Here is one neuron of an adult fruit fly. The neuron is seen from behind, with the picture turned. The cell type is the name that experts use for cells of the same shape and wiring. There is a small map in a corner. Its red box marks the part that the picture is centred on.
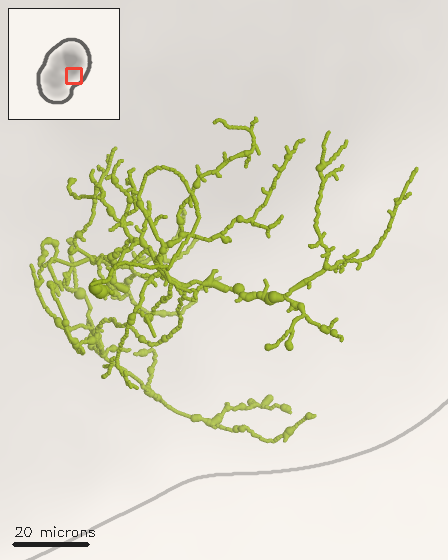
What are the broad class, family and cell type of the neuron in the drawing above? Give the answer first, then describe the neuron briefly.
Its broad class is nerve-cord intrinsic neuron. The family is hemilineage 03A. It is of cell type IN03A065. From left to right in the picture it spans about 110 microns. Dozens of branch ends can be seen.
